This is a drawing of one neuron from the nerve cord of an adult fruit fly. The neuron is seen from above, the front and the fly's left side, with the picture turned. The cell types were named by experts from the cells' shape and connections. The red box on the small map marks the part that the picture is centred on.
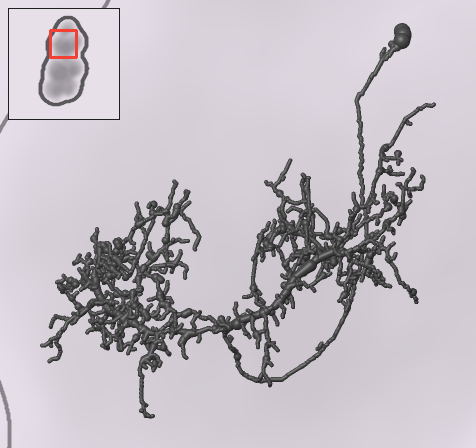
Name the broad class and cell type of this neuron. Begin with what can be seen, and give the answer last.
As drawn here it is about as wide as it is tall. This is a nerve-cord intrinsic neuron. The cell type is INXXX235.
